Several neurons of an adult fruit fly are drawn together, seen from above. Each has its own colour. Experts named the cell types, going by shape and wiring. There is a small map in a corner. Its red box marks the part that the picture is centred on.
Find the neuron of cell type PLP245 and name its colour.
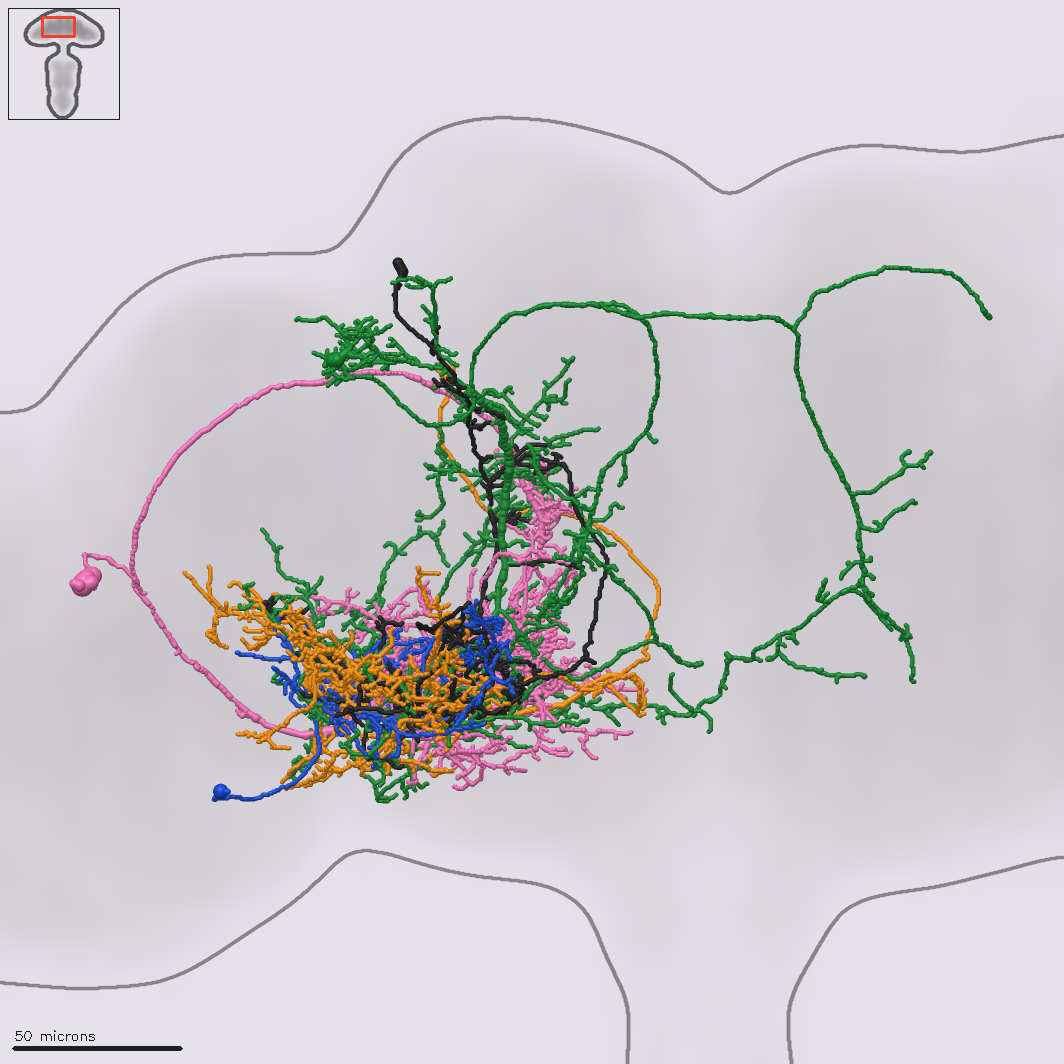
green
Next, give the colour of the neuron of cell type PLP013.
black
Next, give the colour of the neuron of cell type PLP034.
pink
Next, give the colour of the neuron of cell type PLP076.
orange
